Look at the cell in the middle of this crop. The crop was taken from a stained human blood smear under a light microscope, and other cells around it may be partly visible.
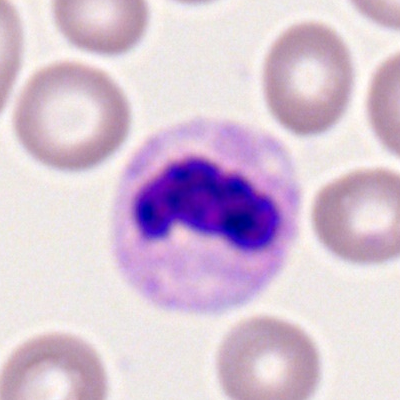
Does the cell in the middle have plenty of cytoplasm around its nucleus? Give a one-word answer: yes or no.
Yes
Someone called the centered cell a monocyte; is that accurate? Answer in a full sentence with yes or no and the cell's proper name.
No, the identification should read a neutrophil, not a monocyte, for the central cell.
